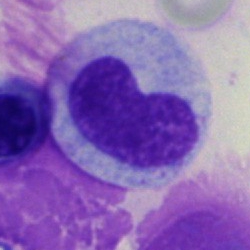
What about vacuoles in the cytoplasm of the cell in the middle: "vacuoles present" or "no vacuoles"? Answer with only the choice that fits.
No vacuoles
